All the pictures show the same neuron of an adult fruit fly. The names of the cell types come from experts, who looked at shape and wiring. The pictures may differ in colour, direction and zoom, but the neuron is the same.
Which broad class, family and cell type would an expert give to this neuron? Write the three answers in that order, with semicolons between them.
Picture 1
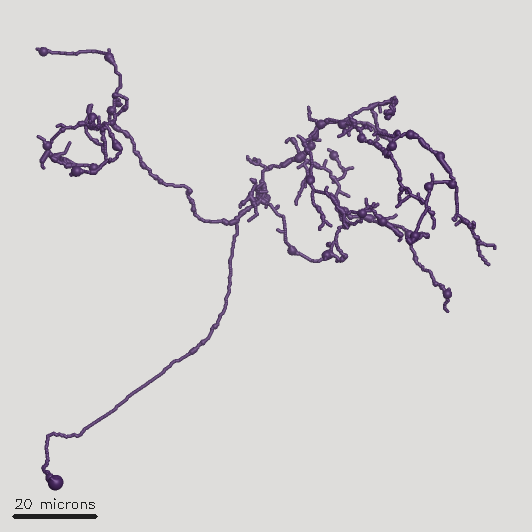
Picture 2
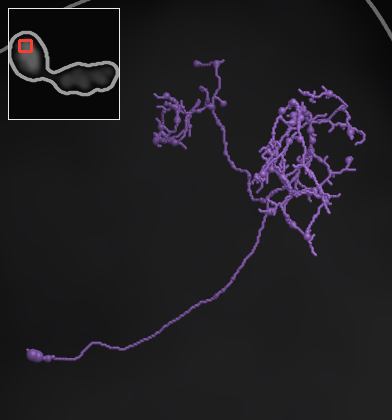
central-brain intrinsic neuron; hemilineage AOTUv2; LHAV7a4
